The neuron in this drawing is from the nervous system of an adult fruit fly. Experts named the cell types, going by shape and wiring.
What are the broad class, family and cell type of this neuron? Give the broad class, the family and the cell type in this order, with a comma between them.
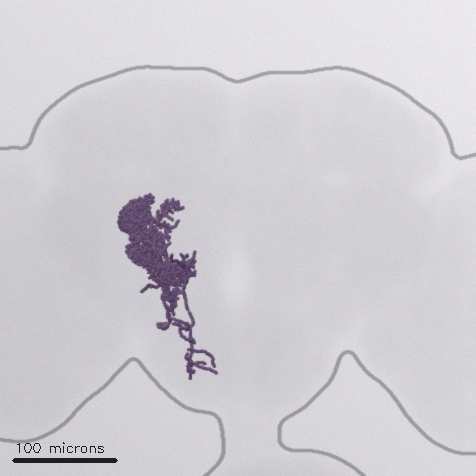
central-brain intrinsic neuron, ALON, AL-AST1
